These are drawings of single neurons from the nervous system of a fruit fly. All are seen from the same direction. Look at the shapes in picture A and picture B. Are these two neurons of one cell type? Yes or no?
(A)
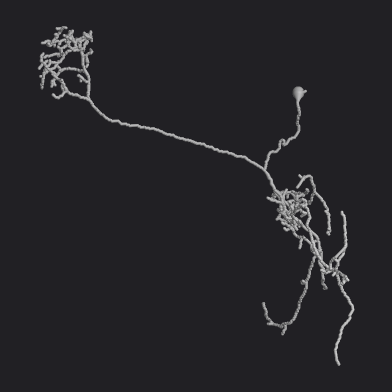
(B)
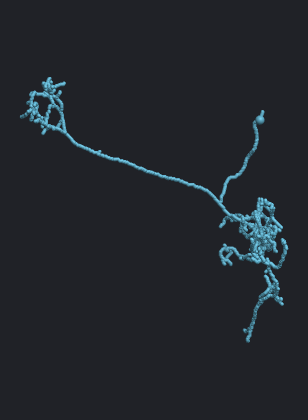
no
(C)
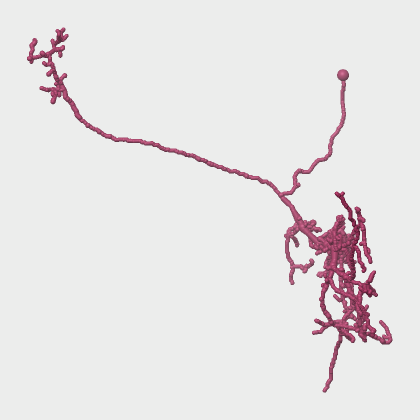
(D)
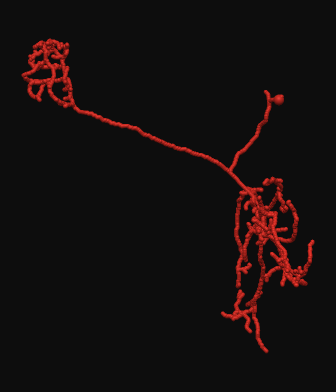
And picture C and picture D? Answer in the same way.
no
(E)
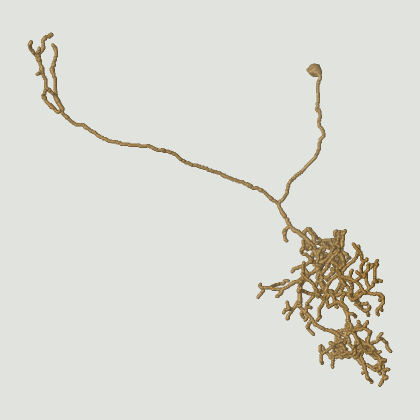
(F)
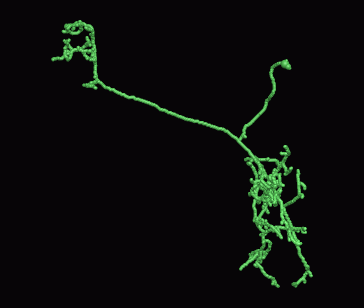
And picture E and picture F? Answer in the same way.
no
